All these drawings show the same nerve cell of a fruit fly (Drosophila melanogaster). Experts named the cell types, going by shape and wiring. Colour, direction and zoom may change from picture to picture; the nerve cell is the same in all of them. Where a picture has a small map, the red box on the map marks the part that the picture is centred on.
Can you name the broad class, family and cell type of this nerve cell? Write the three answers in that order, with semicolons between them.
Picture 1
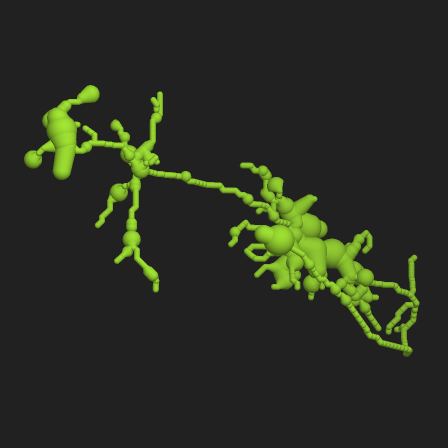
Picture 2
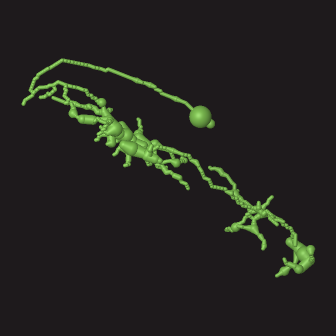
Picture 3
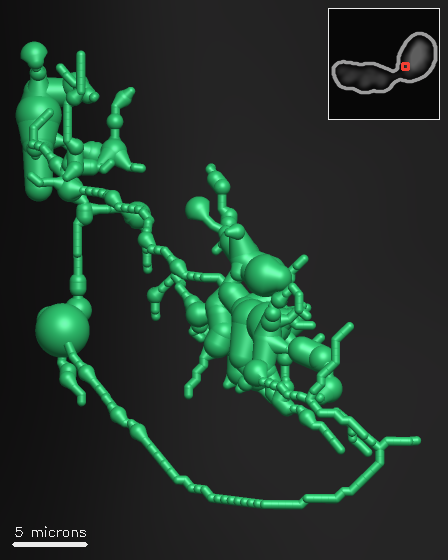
optic-lobe intrinsic neuron; Mi; Mi4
